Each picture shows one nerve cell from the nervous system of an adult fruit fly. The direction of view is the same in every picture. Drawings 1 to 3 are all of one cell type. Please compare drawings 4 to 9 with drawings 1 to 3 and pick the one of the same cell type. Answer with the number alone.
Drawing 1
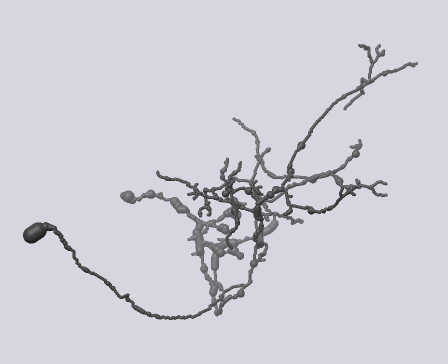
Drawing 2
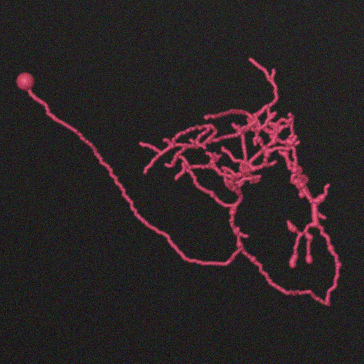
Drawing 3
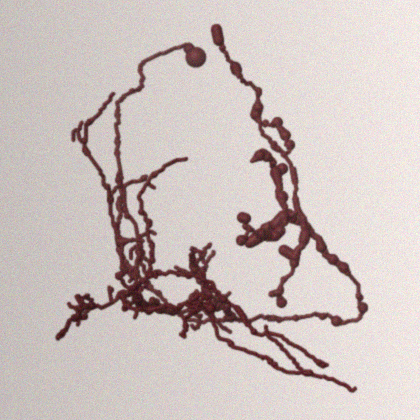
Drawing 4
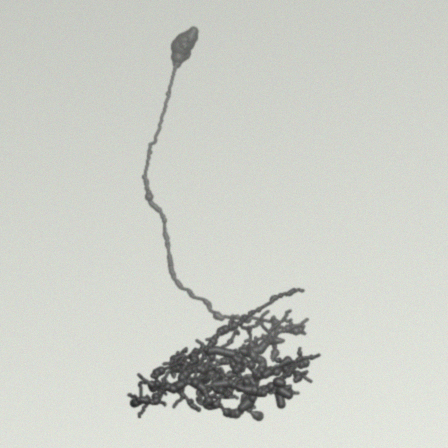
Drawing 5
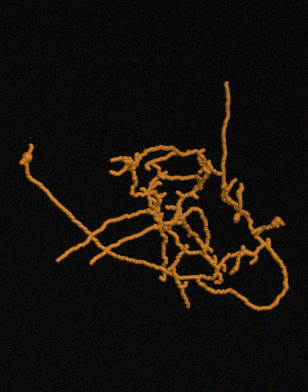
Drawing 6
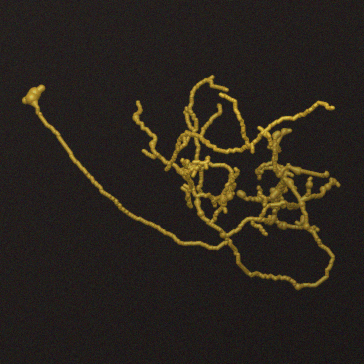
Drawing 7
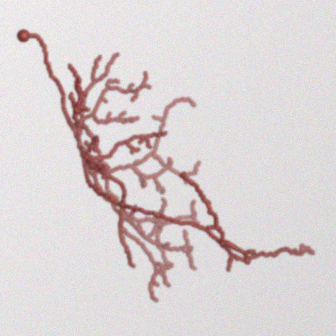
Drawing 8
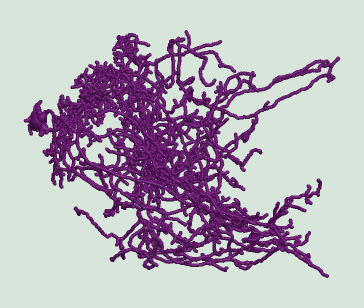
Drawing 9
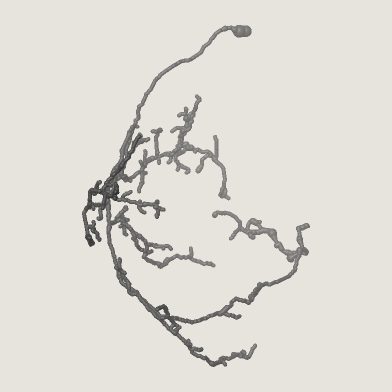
5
